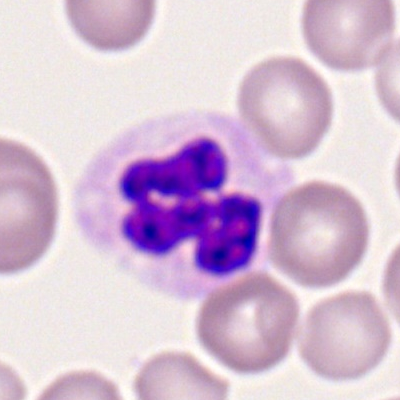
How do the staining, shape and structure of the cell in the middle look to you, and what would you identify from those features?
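Outline: smooth and roughly oval. Nucleus: divided into several separate lobes, with no nucleoli visible. Cytoplasm: lacking large orange-red granules. Cell type: segmented neutrophil.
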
